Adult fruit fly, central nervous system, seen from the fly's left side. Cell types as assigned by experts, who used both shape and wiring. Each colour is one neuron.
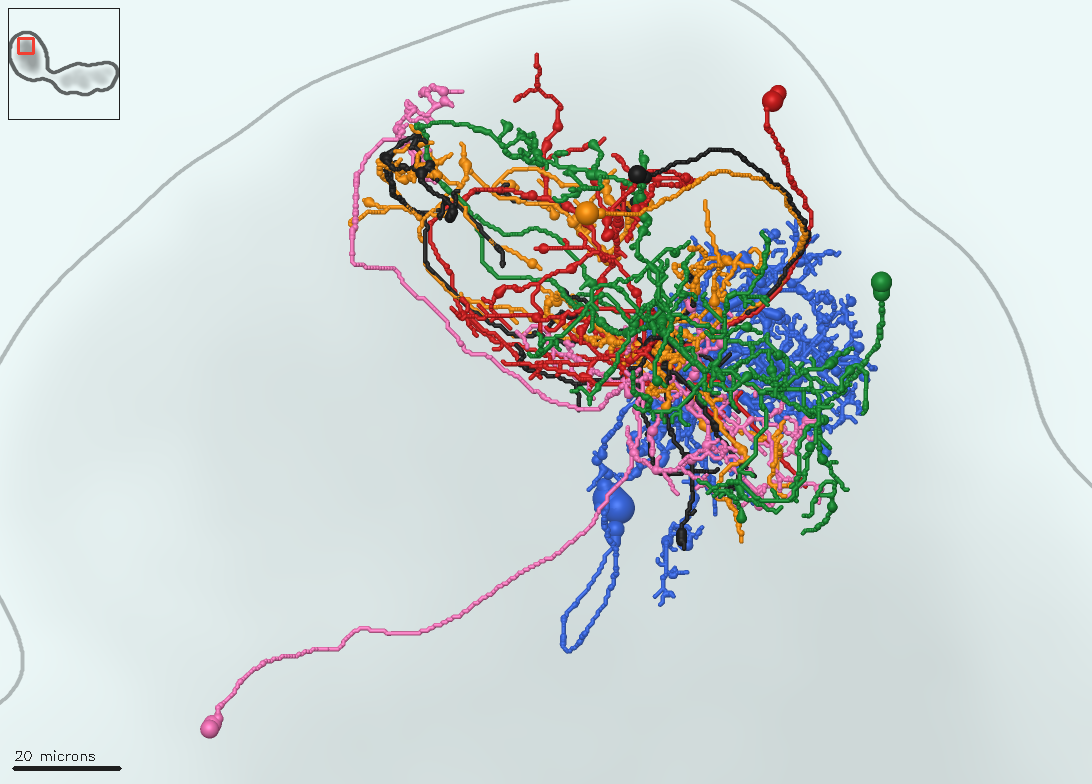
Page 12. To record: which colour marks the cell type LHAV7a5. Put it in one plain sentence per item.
The colour is pink.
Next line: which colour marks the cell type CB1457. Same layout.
The colour is black.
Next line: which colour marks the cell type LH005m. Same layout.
The colour is blue.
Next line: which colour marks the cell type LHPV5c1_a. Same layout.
The colour is green.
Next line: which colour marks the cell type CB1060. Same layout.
The colour is red.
